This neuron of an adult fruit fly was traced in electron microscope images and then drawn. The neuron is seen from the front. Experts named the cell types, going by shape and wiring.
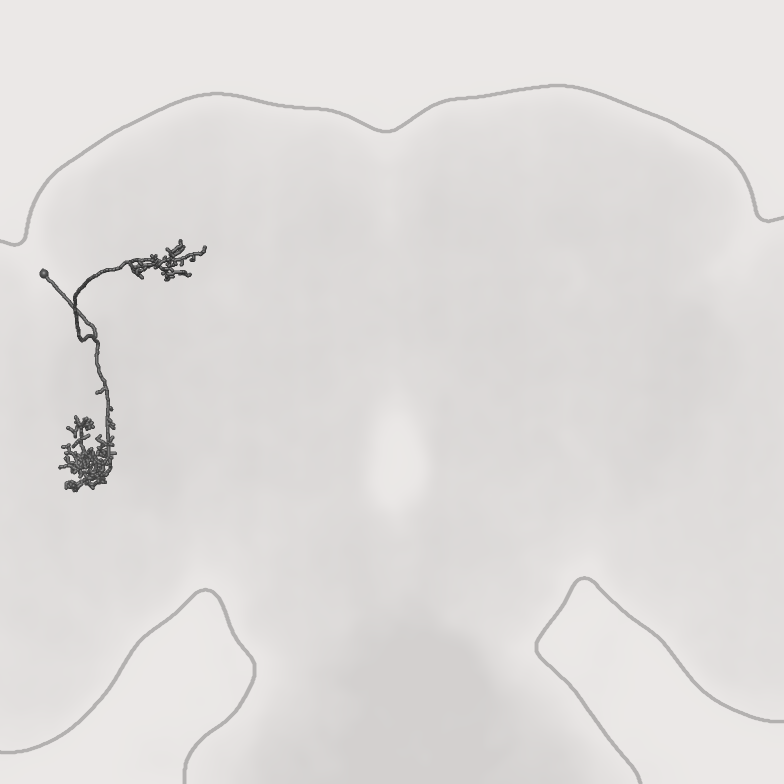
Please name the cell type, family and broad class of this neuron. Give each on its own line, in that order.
LC10a
hemilineage VPNd2
visual projection neuron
